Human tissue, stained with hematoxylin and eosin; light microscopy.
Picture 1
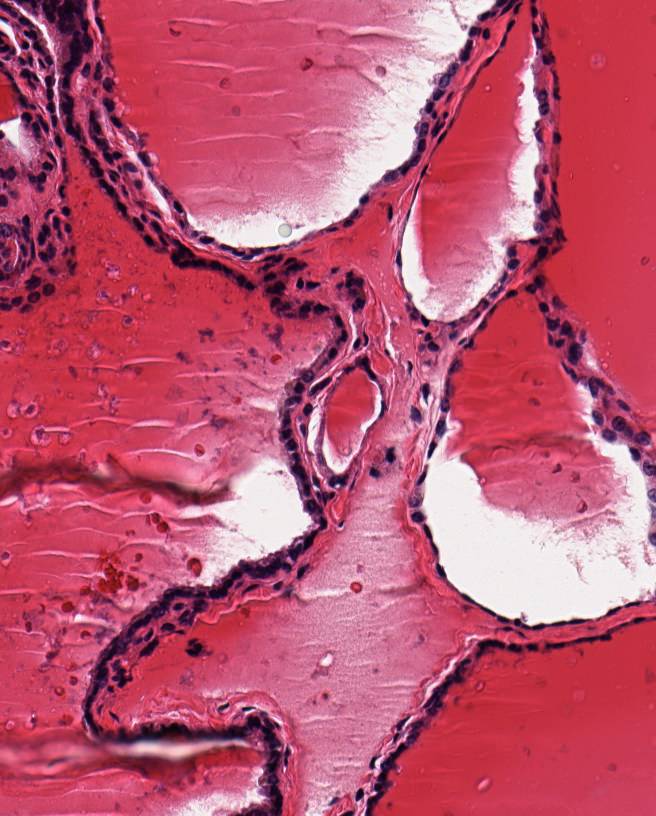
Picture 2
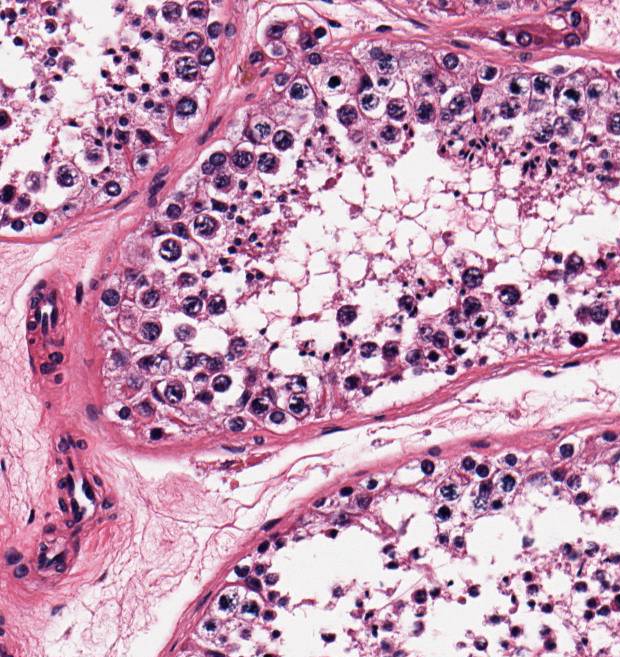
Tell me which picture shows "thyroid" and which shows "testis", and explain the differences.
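That first one's thyroid, and the second is testis. In the thyroid, large, closely packed follicles full of pink material take up most of the field, with only thin partitions between them. A single layer of flattened to low cuboidal cells with dark nuclei lines each one, and a small oval follicle with colloid sits near the centre among the bigger ones. The testis looks quite different: the large central tubule is lined by many layers of cells stacked from wall to centre, with lots of small, dense, dark round nuclei scattered toward the centres of the tubules. Each tubule has a thin pink fibrous wall with flattened, elongated dark nuclei, and small blood vessels with elongated nuclei in their walls sit in the loose pink stroma at lower left.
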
